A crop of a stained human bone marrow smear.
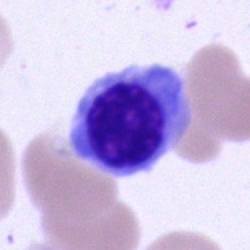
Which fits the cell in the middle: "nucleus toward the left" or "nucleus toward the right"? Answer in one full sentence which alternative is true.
This cell carries its nucleus toward the left side.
